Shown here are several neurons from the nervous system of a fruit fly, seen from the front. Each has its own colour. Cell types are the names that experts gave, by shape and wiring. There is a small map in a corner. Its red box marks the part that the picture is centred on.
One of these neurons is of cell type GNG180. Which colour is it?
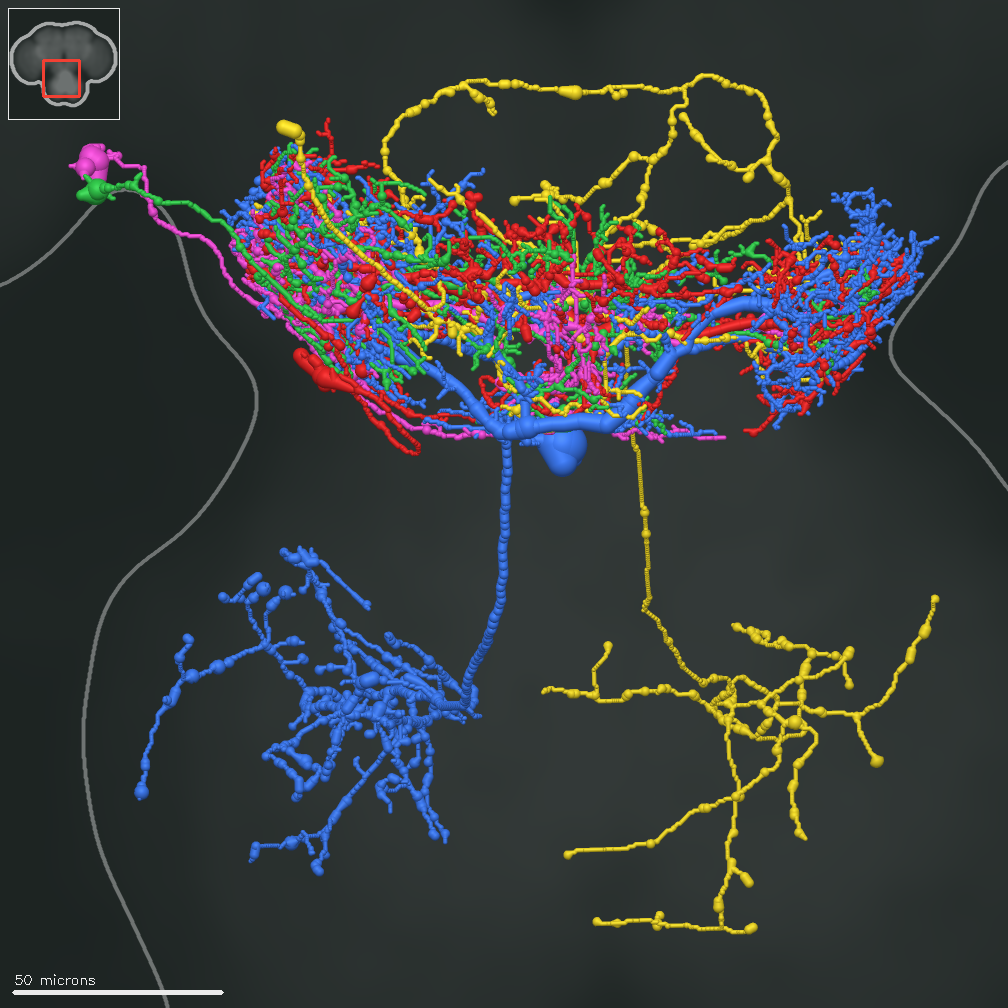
magenta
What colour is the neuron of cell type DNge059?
blue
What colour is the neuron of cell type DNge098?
yellow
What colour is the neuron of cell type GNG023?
red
